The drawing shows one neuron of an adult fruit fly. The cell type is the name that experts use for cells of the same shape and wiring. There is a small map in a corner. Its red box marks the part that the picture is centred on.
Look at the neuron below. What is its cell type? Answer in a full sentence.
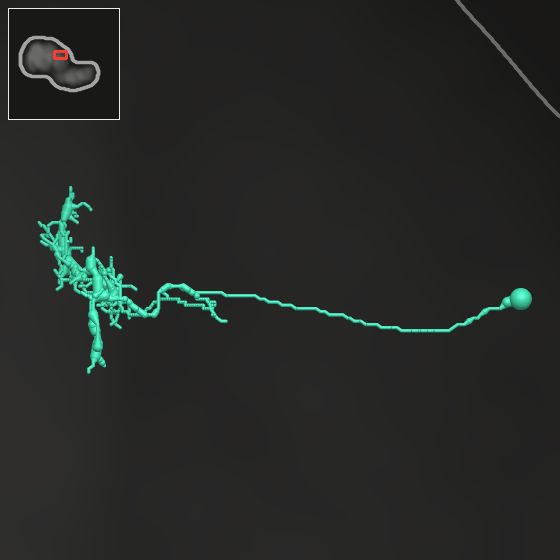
The cell type is T2.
